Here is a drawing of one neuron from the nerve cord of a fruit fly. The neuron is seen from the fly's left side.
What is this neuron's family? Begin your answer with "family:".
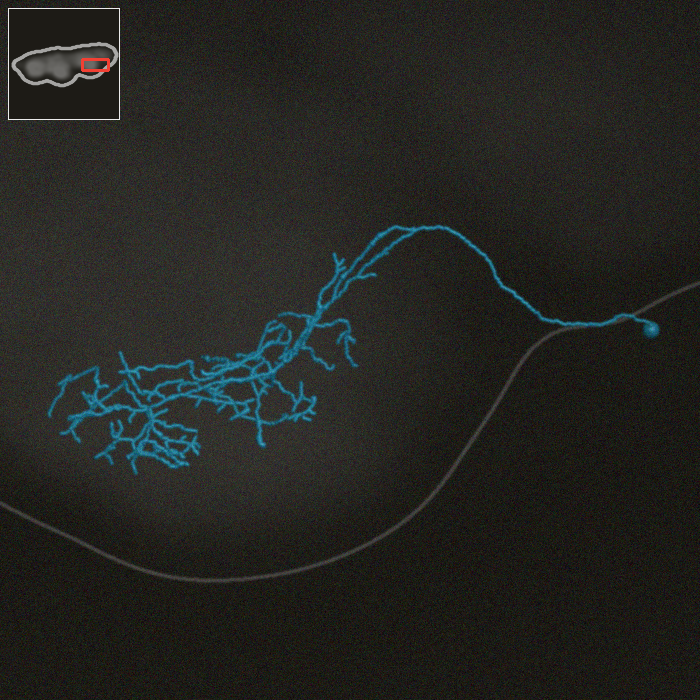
family: hemilineage 20A.22A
